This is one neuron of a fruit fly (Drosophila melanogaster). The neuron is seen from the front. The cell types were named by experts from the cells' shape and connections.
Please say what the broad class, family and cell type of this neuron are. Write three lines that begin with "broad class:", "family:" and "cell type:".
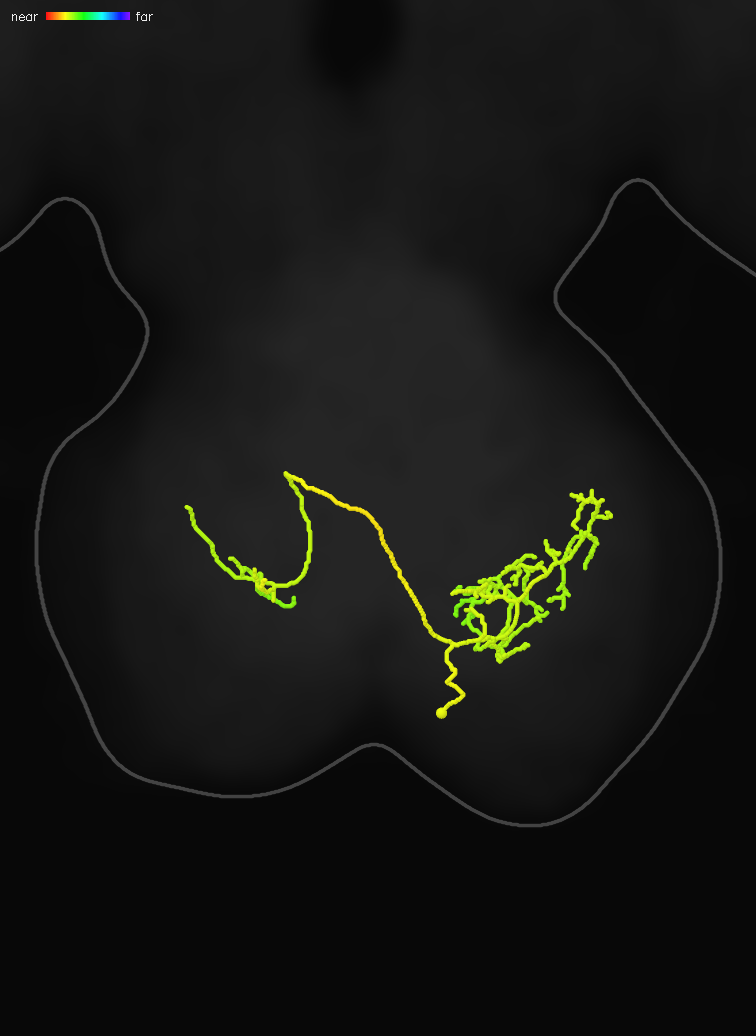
broad class: nerve-cord intrinsic neuron
family: hemilineage 06B
cell type: IN06B078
